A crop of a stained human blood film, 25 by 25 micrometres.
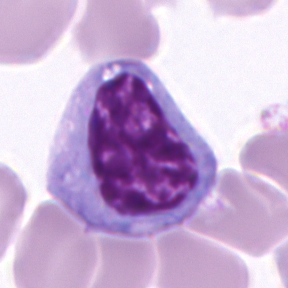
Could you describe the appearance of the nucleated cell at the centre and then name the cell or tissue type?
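Starting with size, the cell measures about 15 micrometres across. Its nucleus is oval, about 13 by 9 micrometres, fills about 50% of the cell's area, and lies off-centre toward the right. That leaves the widest band of cytoplasm on the left of the nucleus, and the cytoplasm is pale greyish blue. Inside the nucleus, the chromatin is dark purple and coarsely clumped, with paler gaps between the clumps. So I would name it a plasma cell.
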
